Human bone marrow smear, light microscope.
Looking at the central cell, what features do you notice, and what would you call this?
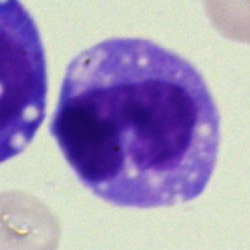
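Kidney-shaped, the nucleus has a notch on its lower side. The cytoplasm is lilac-blue and dotted with many small clear vacuoles. No coarse granules are seen in it. It is a monocyte.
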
